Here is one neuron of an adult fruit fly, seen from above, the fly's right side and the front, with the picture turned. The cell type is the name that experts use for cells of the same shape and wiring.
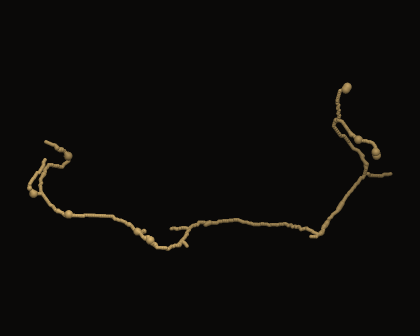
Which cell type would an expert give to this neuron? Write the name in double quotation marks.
"SNch10"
